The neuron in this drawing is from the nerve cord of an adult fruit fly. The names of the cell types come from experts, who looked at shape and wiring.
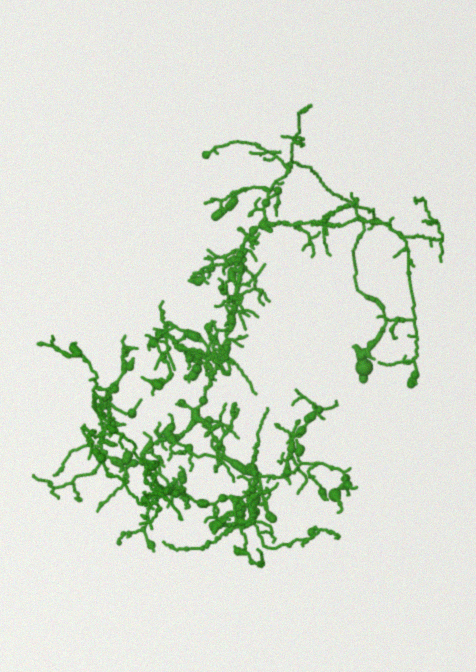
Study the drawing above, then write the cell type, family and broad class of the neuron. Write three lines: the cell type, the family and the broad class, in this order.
IN19A046
hemilineage 19A
nerve-cord intrinsic neuron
